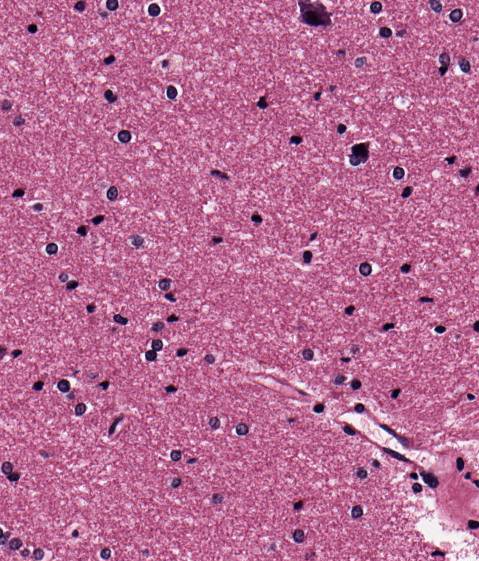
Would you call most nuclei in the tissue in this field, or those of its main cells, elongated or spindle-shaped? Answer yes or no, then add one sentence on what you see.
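No. Small round dark nuclei are scattered singly and fairly evenly across the field.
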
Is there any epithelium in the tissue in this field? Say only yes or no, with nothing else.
No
